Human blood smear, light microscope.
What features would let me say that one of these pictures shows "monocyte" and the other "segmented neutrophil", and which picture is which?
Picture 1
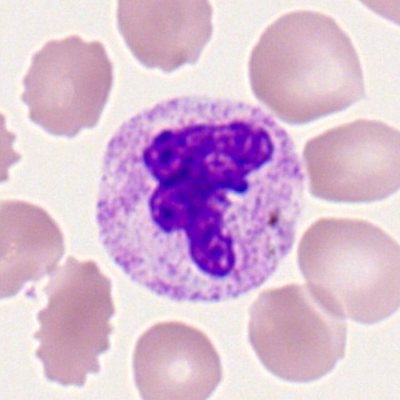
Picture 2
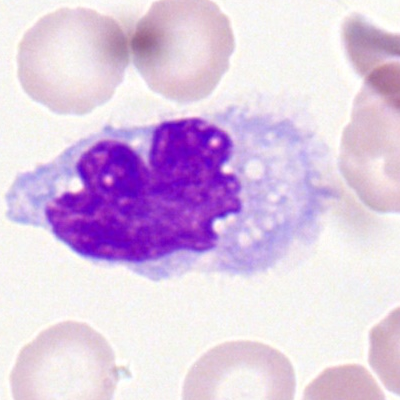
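Picture 1 shows a segmented neutrophil, and picture 2 shows a monocyte. In picture 2 the nucleus is irregularly folded, with deep notches along its upper edge.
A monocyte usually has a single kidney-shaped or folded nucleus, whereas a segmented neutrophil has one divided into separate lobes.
The cytoplasm in picture 1 is plentiful and pale pinkish-lilac, with fine lilac granules scattered throughout.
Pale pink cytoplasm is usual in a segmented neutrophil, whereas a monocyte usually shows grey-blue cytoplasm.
Picture 1 has a round, smooth outline and dark purple, clumped chromatin. Picture 2, by contrast, has a frayed margin with fine ruffled projections; its nucleus sits toward the left, leaving a wider band of cytoplasm on the right, where most of its many small clear vacuoles lie.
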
